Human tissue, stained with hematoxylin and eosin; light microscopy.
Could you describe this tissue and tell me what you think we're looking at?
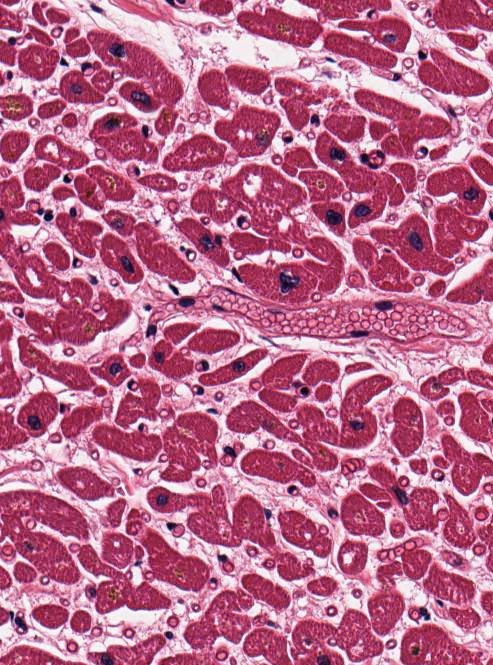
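Muscle fibre profiles that show a nucleus each contain a single, centrally placed nucleus. Many fibres have fine yellow-brown granules next to the central nucleus. Pale pink, loose, delicate connective tissue with clear gaps separates the fibres. No fat cells are present anywhere in the field. It is the left ventricle of the heart.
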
